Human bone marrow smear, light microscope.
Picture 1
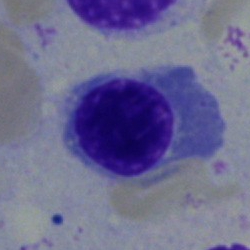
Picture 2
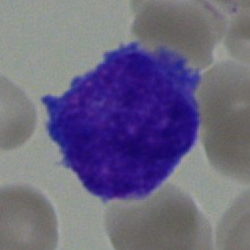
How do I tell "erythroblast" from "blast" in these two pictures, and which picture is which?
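The erythroblast is in picture 1, and the blast is in picture 2. In picture 1, notice the nucleus sitting toward the left, leaving most of the blue cytoplasm on the right. Its chromatin is dark purple and coarse, with small paler patches scattered through it.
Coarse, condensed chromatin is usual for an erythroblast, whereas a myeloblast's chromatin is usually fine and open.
Both outlines are irregular, but differently: picture 1 is wavy on its right side, while picture 2 is ragged rather than smooth, with a small blunt projection sticking out from its left edge. Over the dark cell in picture 2, faint pinkish-purple dots are scattered, and no clear vacuoles can be seen.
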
